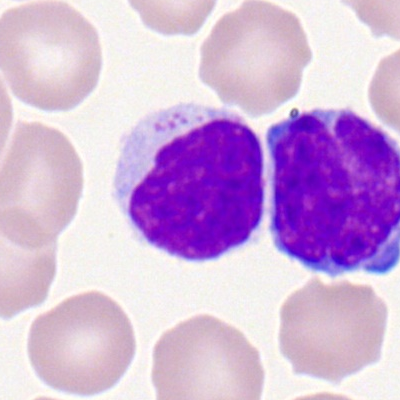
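Lymphocyte, the central cell in a stained human blood smear. Its chromatin reads as dark purple and coarsely clumped, and its cytoplasm as pale blue. The rim of cytoplasm looks widest on the left side of the nucleus. Above the nucleus, I can make out a few small reddish-purple granules in the cytoplasm.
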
